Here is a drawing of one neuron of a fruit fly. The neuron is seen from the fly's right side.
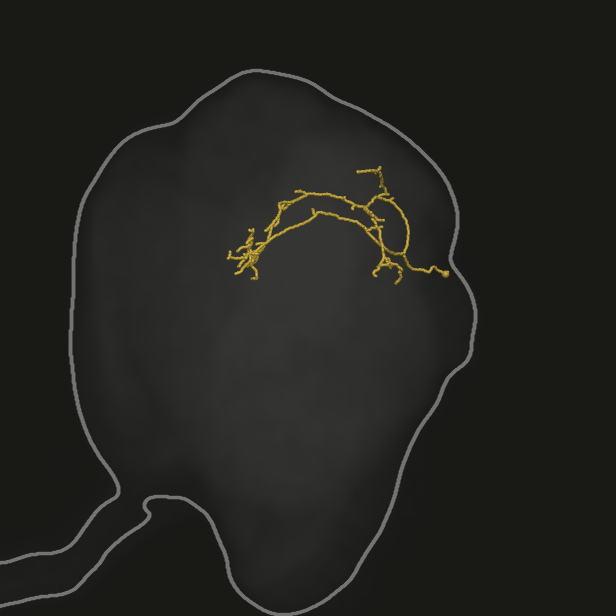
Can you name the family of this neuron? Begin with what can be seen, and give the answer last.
The cell body can be seen on the right of the picture. As drawn here it is wider than it is tall. Its broad class is central-brain intrinsic neuron. Its family is hemilineage AOTUv3_dorsal.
